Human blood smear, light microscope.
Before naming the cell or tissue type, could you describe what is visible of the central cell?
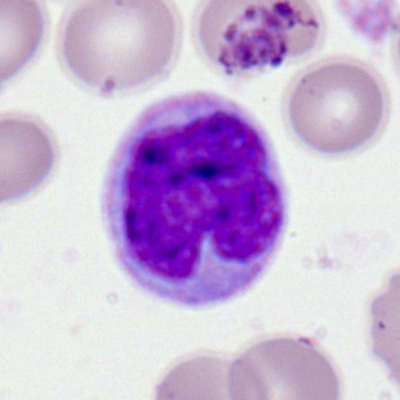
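Smooth and nearly round, the outline of this cell encloses a nucleus that fills most of it. A narrow cleft enters the nucleus from its bottom edge. The cytoplasm is free of vacuoles. This is a monocyte.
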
